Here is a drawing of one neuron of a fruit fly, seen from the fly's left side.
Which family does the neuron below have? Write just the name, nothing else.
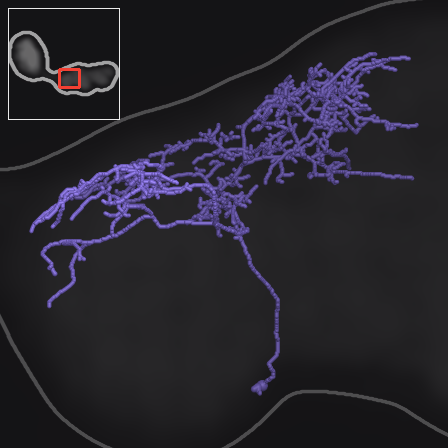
hemilineage 06B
